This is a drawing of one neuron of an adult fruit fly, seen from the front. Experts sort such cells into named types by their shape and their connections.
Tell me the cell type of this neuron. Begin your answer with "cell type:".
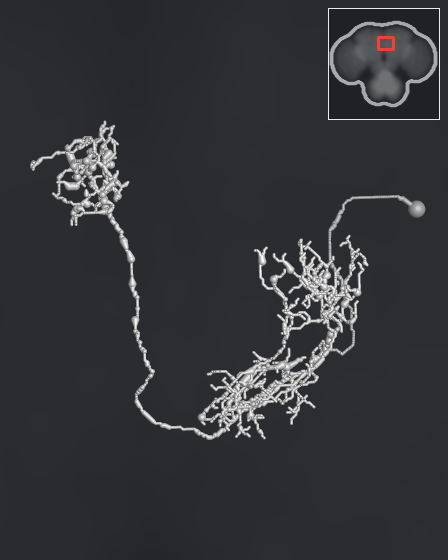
cell type: hDeltaC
